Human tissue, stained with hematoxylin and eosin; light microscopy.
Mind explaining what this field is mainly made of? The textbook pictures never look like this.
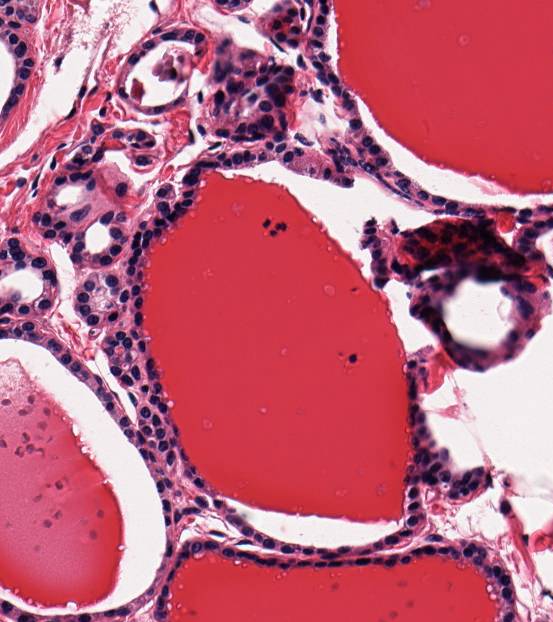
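Thyroid follicle is what you've got here. It's all closed follicles of widely varying size, largest in the centre and upper right, the large ones filled with homogeneous, deeply eosinophilic red colloid, each lined by a single layer of flattened to low cuboidal cells with small, round, dark nuclei.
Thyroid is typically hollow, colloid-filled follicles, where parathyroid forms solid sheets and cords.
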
